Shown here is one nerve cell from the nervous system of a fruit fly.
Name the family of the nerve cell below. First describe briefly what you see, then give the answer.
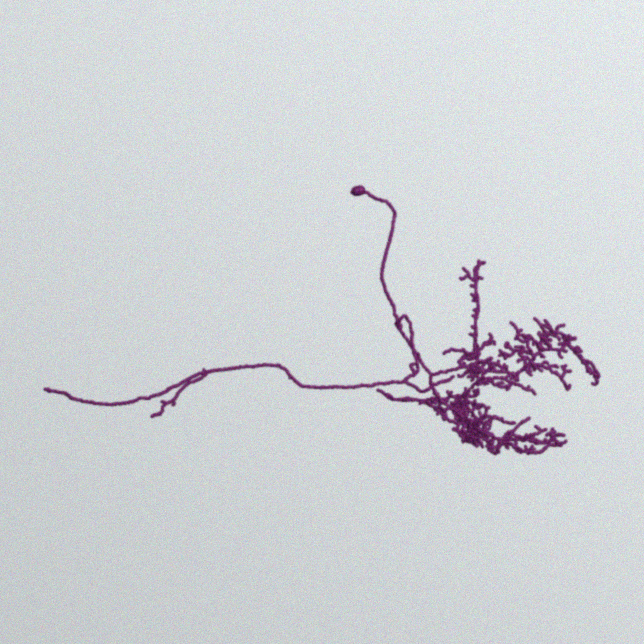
The picture shows dozens of branch ends. In this view it is wider than it is tall. It is a nerve-cord intrinsic neuron. The family is hemilineage 23B.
